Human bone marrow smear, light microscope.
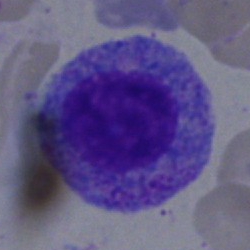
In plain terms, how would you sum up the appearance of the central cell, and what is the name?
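Start with the nucleus: it stains dark purple, and its density is slightly uneven and mottled. A moderate band of bluish-purple cytoplasm surrounds it on every side, wider at the lower right than at the upper left. Within that cytoplasm, fine purple granules are scattered throughout. This cell is a myelocyte.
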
